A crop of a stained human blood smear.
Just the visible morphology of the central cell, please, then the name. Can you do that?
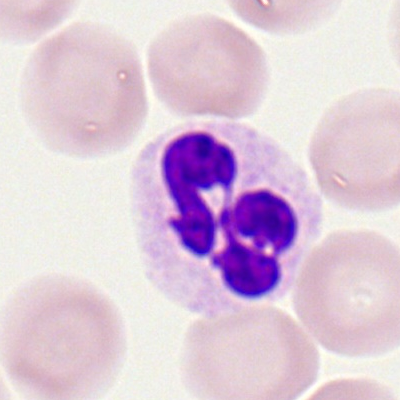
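Starting with the outline, I see that it is round and smooth. The nucleus is divided into several separate lobes, and thin strands join them to one another. The chromatin looks dense and stains dark purple. So this one is a segmented neutrophil.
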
